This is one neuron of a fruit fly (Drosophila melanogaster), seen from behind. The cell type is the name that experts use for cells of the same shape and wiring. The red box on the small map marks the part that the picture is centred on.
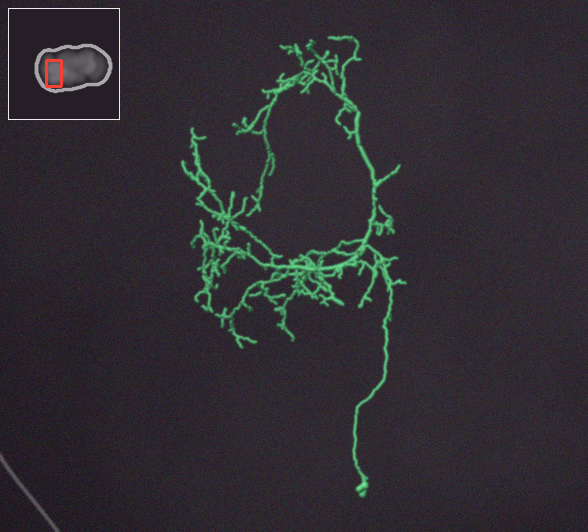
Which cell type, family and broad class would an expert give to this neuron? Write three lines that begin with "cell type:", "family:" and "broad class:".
cell type: IN06B061
family: hemilineage 06B
broad class: nerve-cord intrinsic neuron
